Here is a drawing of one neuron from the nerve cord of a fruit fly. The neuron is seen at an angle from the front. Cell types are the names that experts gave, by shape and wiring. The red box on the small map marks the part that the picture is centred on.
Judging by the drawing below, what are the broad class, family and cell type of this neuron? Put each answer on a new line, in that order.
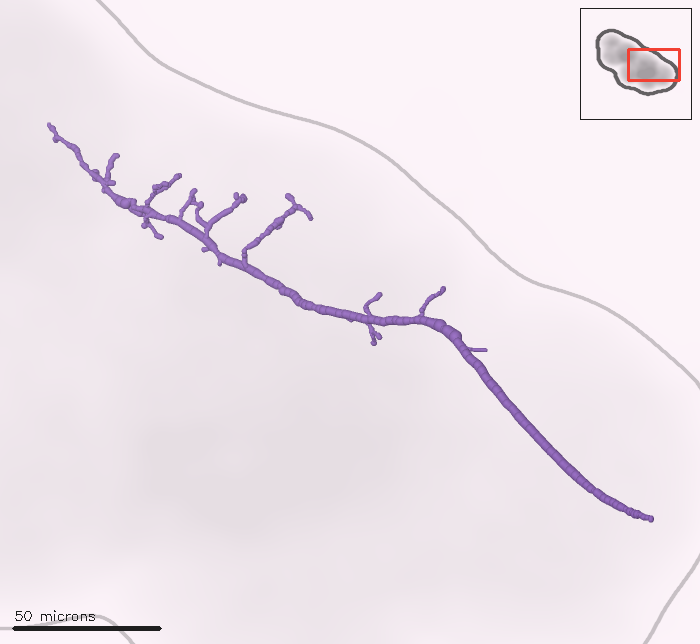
descending neuron
DNp
DNp22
